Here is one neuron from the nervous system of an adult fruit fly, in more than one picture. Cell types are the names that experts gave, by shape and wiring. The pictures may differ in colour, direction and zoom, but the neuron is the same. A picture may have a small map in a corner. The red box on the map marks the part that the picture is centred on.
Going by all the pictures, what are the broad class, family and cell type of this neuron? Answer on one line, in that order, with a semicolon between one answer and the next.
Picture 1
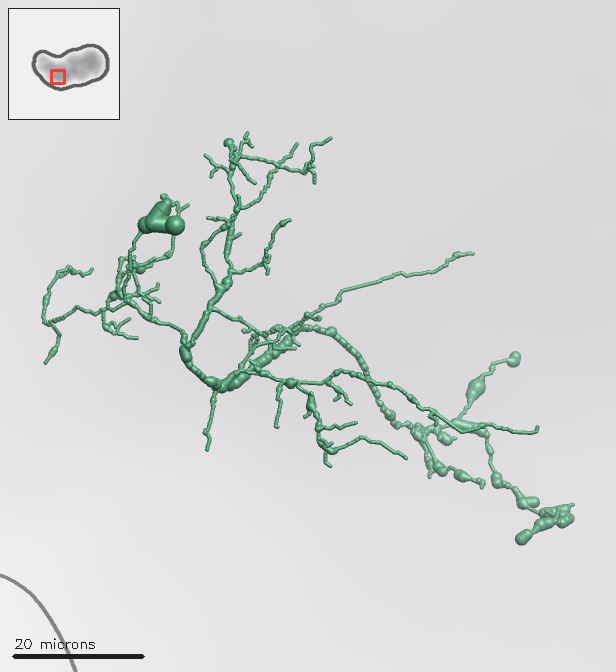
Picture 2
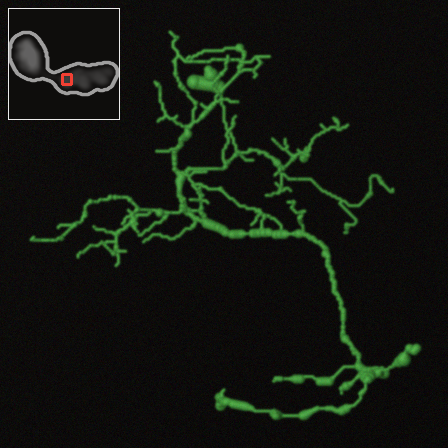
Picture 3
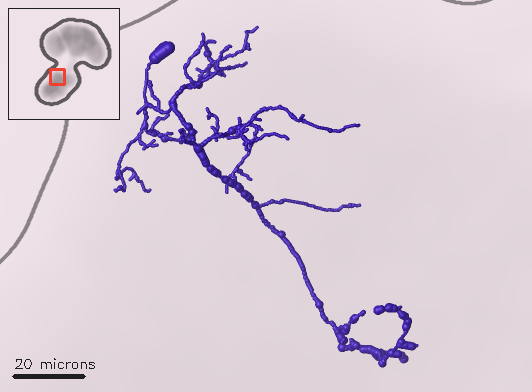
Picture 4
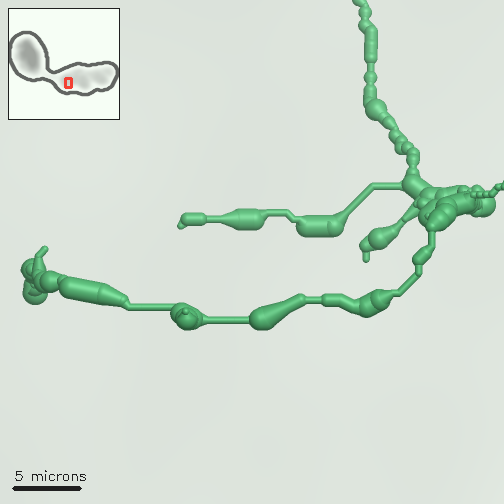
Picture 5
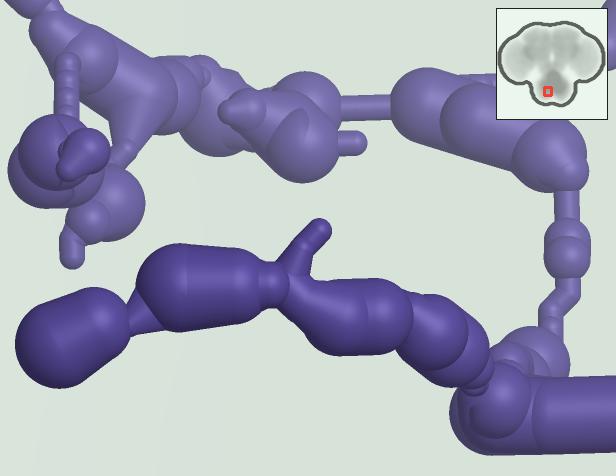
nerve-cord intrinsic neuron; hemilineage 19A; IN19A087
